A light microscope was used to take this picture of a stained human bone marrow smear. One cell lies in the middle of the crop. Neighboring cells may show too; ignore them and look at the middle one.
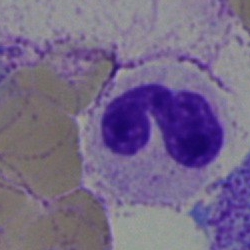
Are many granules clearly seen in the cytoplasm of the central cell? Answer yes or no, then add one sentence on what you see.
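Yes. Fine violet granules are scattered through the cytoplasm.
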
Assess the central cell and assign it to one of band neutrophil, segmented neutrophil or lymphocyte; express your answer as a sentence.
The center cell of this crop is a band neutrophil.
